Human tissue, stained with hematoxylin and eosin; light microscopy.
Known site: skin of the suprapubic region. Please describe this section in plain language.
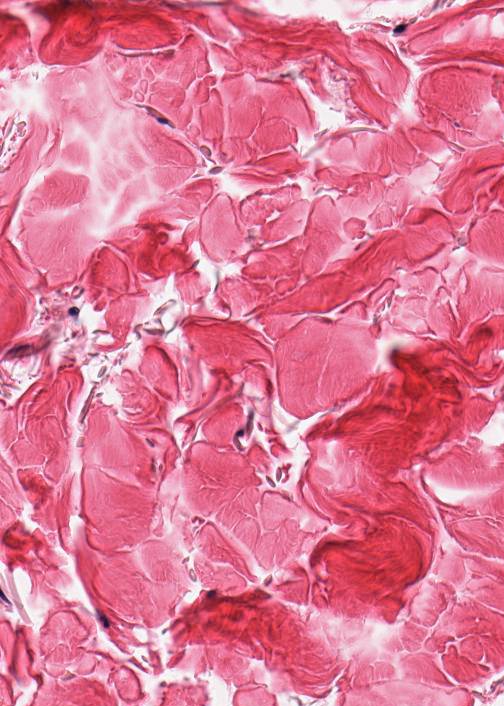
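Nuclei sparse, at fibre margins rather than centres. Thin connective tissue strands with small elongated dark nuclei between fibres, clearest at left middle. No fat cells. Narrow white clefts between many fibres, consistent with shrinkage during processing.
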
